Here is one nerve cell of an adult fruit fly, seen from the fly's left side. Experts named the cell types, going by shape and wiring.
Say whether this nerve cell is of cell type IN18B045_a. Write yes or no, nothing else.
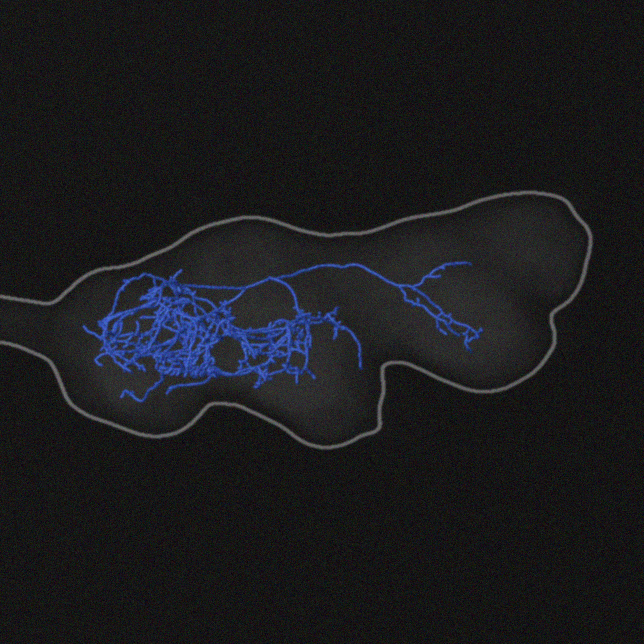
no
